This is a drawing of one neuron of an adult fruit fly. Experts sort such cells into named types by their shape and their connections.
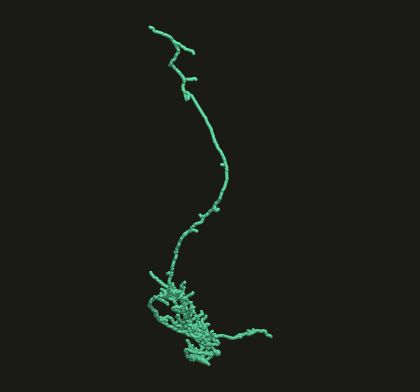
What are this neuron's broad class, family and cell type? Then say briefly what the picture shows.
This is a central-brain intrinsic neuron. Its family is DN1. The cell type is DN1a. In this view it is more than twice as tall as it is wide.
